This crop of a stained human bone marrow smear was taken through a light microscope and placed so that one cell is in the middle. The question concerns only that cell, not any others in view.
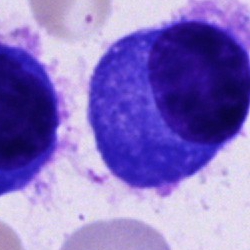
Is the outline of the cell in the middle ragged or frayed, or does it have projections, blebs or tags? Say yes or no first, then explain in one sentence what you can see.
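No. The cell outline is smoothly rounded, without surface projections.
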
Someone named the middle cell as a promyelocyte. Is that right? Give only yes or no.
no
